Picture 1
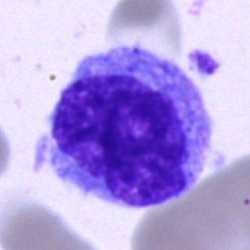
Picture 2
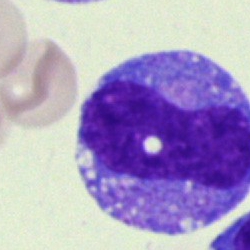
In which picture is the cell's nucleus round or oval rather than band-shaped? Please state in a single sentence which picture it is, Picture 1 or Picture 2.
Picture 1 is the one where the nucleus is compact and round or oval.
